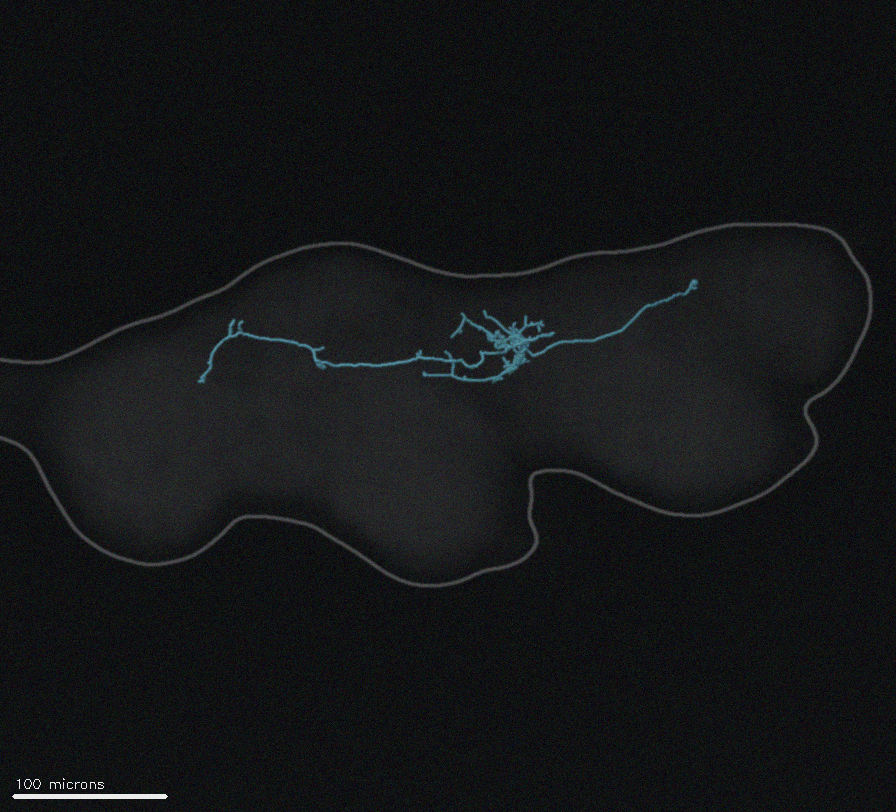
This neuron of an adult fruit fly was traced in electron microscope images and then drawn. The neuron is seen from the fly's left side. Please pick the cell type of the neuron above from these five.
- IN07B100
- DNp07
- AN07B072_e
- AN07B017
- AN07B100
IN07B100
